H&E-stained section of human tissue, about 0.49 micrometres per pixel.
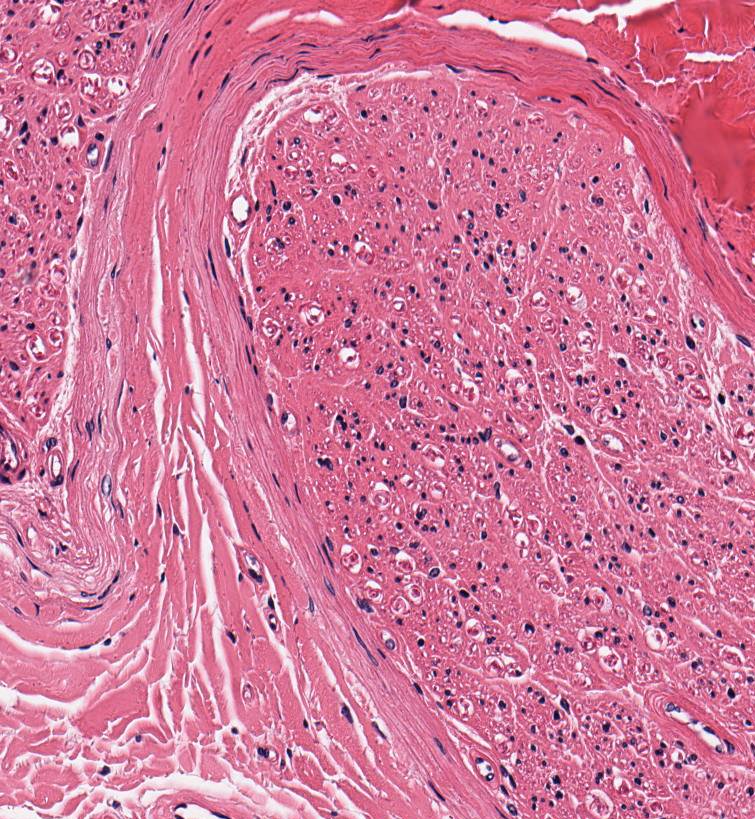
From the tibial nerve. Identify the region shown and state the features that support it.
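Shown here is a nerve fascicle: the large rounded bundle at right and centre. It is packed with small round profiles, each a central pink dot inside a pale ring.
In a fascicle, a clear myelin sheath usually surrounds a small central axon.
Small dark oval nuclei lie singly between the profiles. Dense pink fibrous tissue curves along its left and top.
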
